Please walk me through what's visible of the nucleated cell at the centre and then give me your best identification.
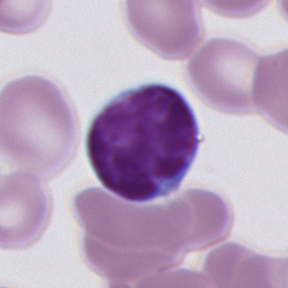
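Nucleus round; no lobes, no deep notch. Visible cytoplasm pale blue. Cytoplasmic granules: none seen. Vacuoles: none seen. Typical lymphocyte.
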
